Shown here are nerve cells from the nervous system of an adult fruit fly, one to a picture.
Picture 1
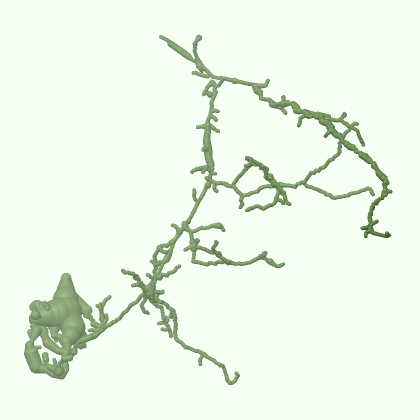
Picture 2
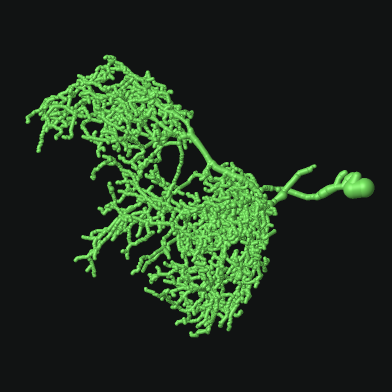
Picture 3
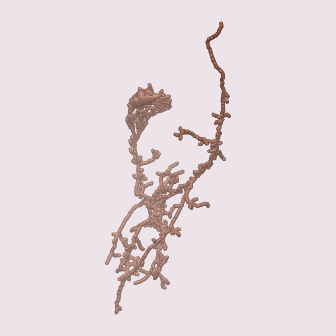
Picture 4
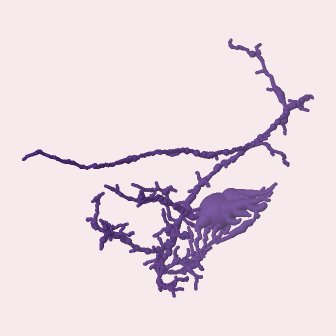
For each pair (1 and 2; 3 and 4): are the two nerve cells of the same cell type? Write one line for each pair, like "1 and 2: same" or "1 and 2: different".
1 and 2: different
3 and 4: same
